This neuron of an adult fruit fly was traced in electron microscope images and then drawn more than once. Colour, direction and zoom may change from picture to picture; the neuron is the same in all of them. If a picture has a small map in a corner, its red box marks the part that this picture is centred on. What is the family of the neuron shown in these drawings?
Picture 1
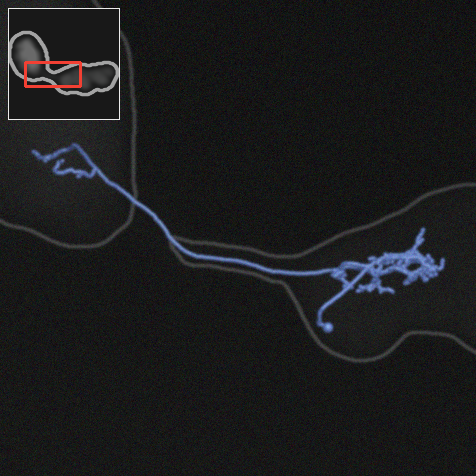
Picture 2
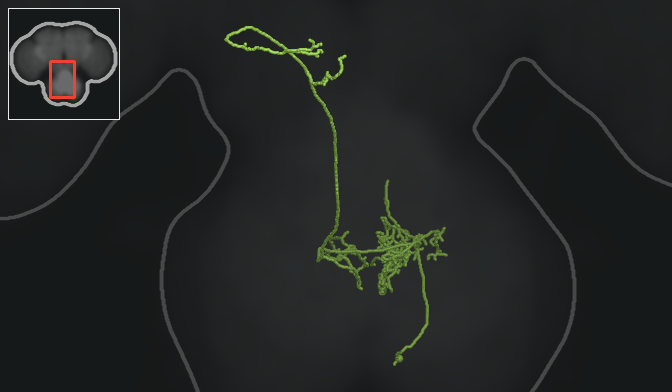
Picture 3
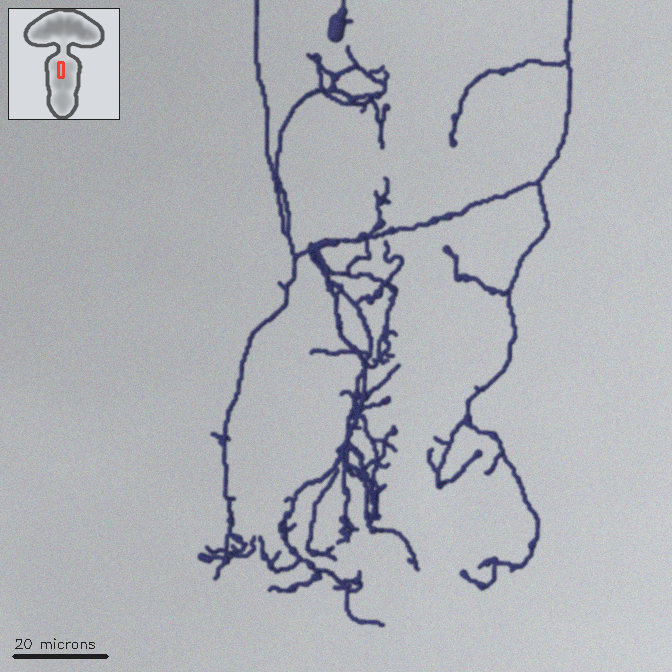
hemilineage 07B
